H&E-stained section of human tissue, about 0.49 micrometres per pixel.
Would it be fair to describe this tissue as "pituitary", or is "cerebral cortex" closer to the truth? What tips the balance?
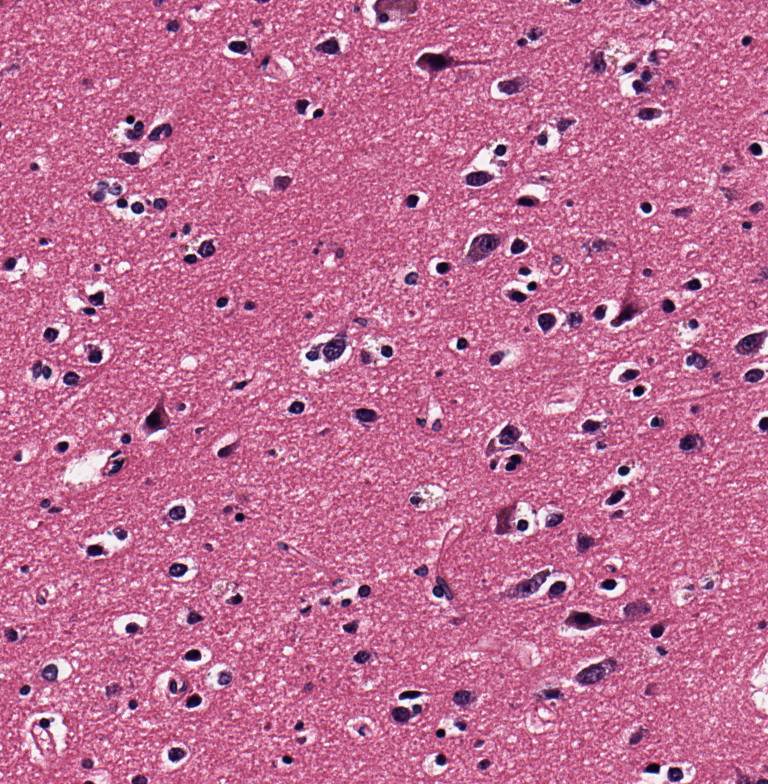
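This is cerebral cortex.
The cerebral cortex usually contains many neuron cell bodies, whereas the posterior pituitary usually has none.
Larger neurons with triangular cell bodies, purple cytoplasm and vesicular nuclei are scattered throughout, including ones just left and right of centre in the upper half. Small round, dark glial nuclei with little visible cytoplasm far outnumber them, some in small groups against neuronal cell bodies, upper left.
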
